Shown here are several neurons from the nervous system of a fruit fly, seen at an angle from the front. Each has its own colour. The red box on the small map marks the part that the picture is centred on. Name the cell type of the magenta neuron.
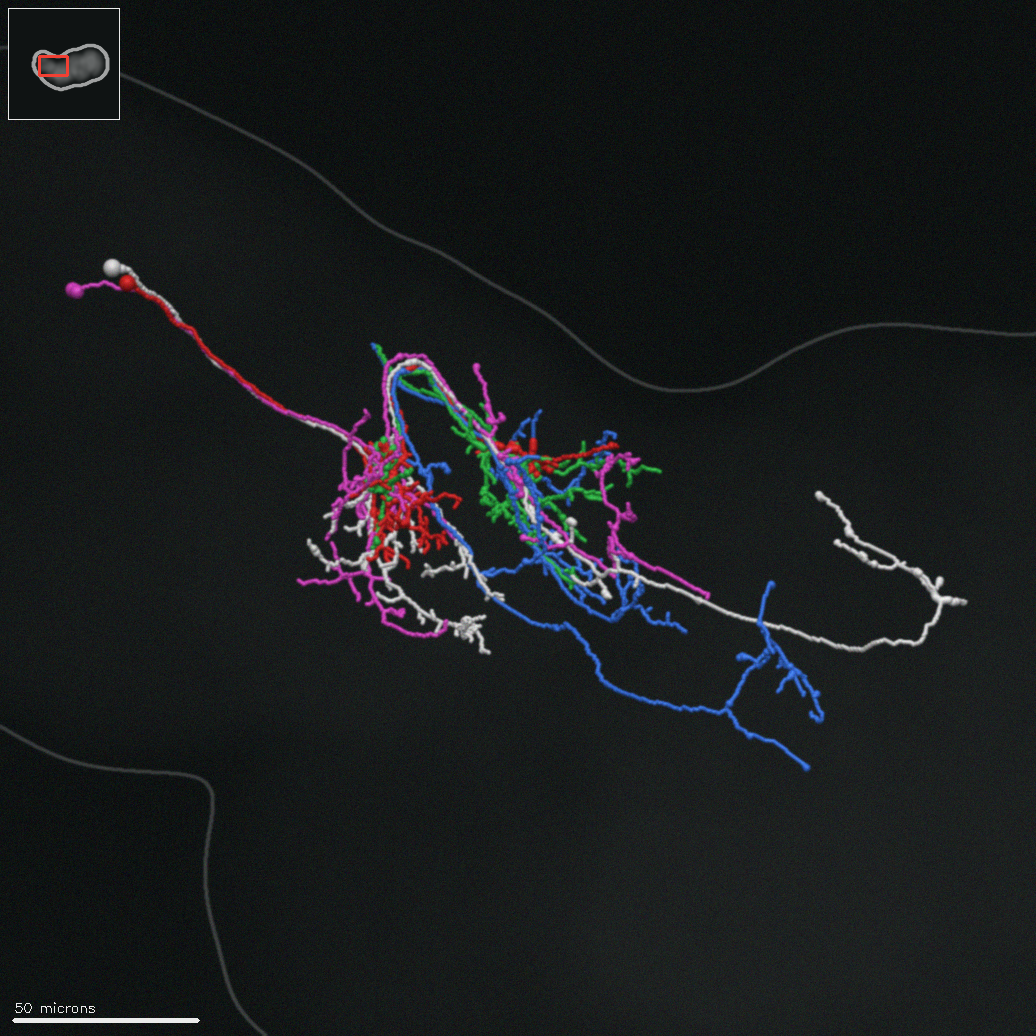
IN06A129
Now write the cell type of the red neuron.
IN06A114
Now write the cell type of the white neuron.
IN06A105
